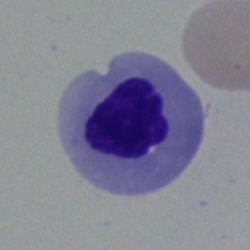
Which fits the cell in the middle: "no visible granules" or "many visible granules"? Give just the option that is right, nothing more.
No visible granules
